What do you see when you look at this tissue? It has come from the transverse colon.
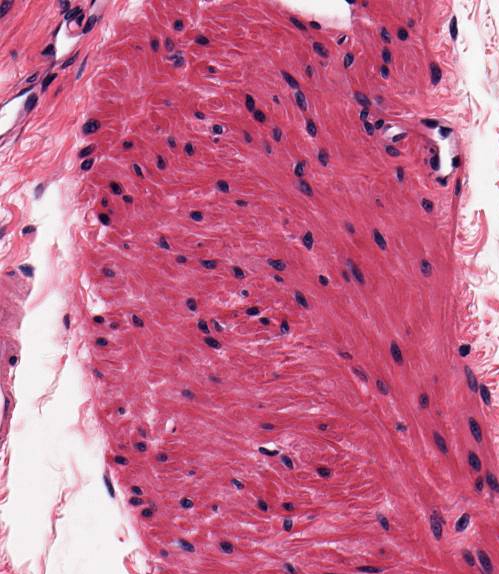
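Most of the field is filled by a single broad bundle of densely packed pink tissue running from top to bottom. Its dark purple nuclei are oval to elongated, lie singly and are scattered evenly through the bundle. They are fairly uniform in size. Between the nuclei, cell bodies are deep pink with a fine fibrillar texture.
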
